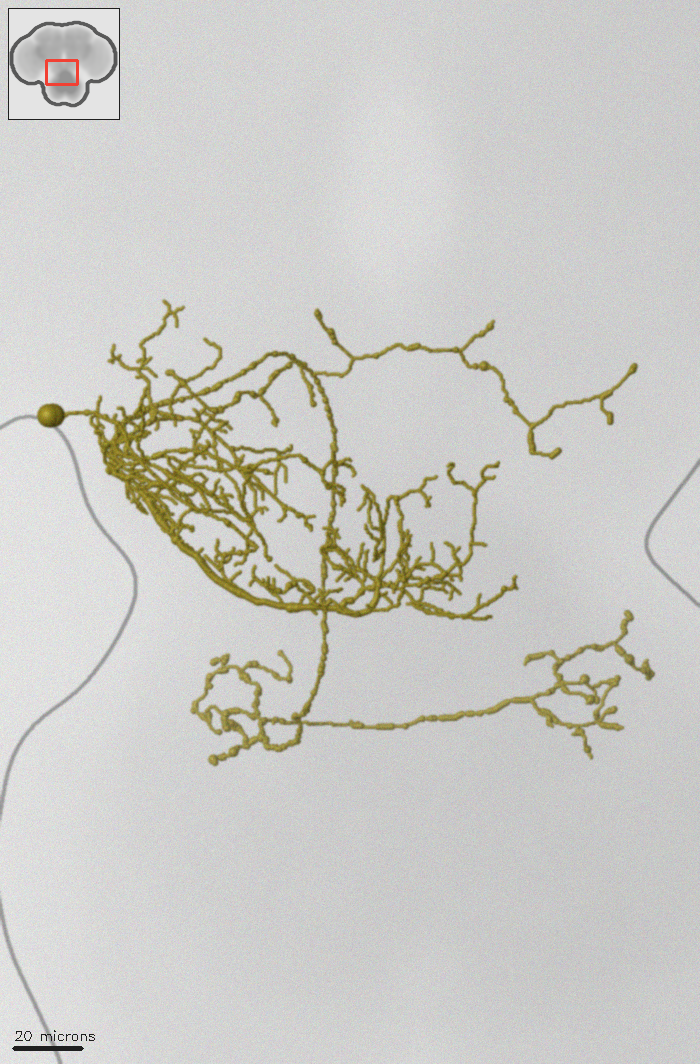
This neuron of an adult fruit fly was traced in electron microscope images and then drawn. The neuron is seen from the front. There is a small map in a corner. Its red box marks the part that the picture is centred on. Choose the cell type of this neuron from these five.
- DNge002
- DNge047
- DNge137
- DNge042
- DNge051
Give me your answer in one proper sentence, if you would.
Of the cell type DNge002 is this neuron.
